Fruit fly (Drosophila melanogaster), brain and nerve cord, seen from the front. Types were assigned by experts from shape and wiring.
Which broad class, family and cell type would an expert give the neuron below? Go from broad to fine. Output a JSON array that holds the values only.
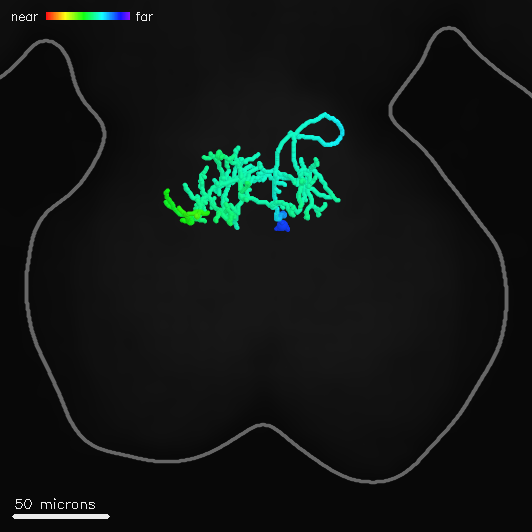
["nerve-cord intrinsic neuron", "hemilineage 02A", "IN02A028"]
